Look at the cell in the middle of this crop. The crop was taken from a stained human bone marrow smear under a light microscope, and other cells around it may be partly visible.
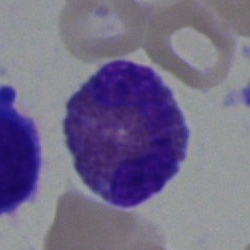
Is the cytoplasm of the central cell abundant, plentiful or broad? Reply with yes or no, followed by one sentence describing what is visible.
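No. No clear rim of cytoplasm is visible around the nucleus.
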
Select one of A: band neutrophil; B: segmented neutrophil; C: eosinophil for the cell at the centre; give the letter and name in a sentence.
Option C holds up: the cell in the middle is an eosinophil.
